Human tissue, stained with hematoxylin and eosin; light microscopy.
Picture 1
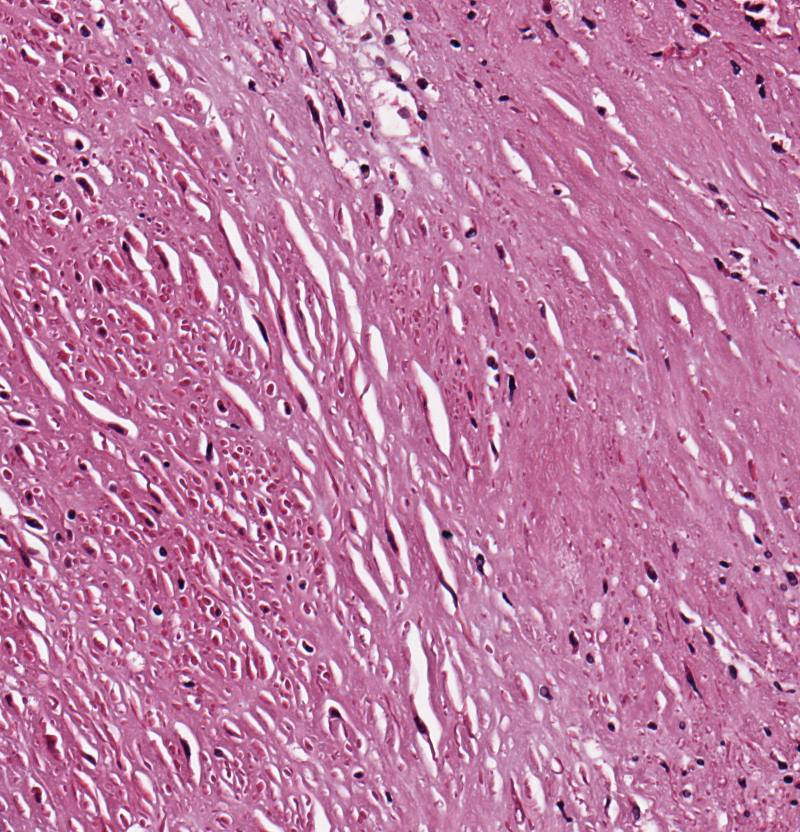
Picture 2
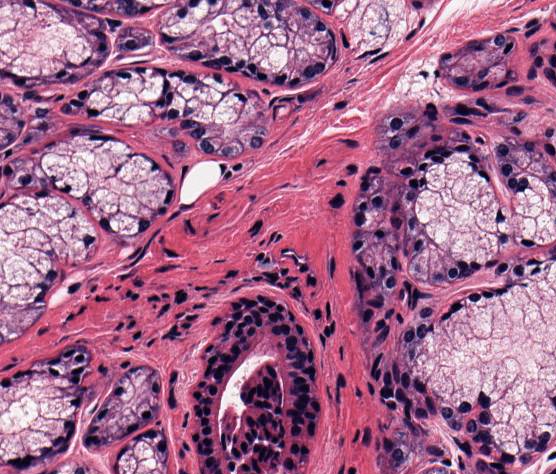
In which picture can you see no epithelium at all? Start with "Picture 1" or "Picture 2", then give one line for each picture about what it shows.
Picture 1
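Picture 1: The whole field is dense eosinophilic fibrillar matrix with no epithelium anywhere.
Picture 2: The acinar cells have pale, foamy cytoplasm with dark, flattened nuclei pushed to the outer edge of each acinus.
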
